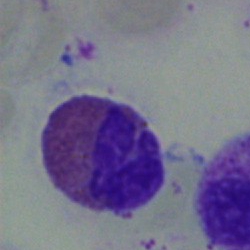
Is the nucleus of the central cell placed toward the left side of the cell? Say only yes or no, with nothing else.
No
